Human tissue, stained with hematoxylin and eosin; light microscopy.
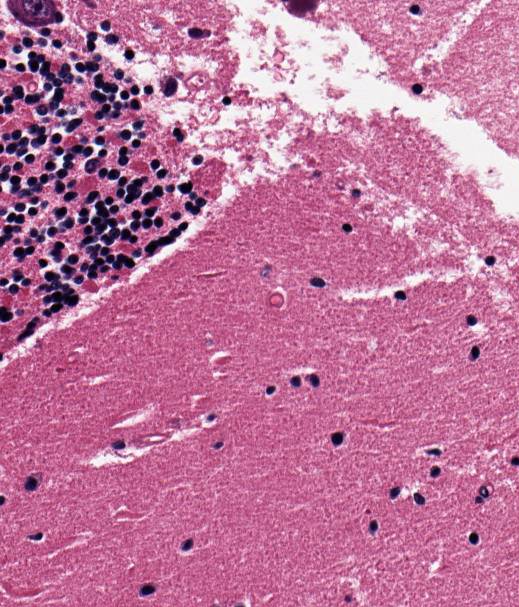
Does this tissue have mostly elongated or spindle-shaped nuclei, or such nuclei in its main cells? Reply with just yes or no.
No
